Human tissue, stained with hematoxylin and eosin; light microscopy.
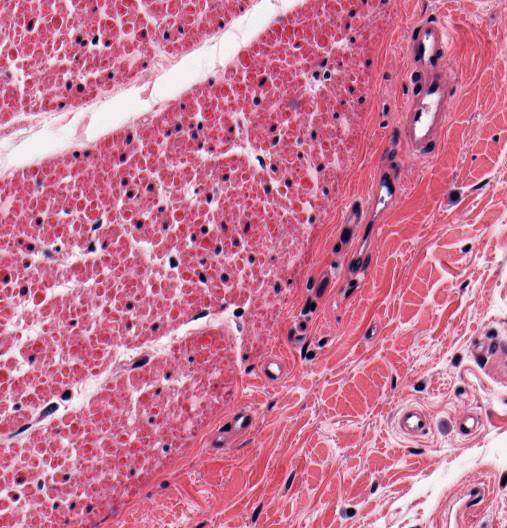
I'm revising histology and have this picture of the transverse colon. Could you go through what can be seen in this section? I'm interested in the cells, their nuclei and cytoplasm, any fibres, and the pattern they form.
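Notice the muscle fibres: in the left and upper field they're cut across, while in the lower right they run lengthwise and obliquely. Thin pale strands of connective tissue split the cross-cut fibres into irregular bundles. Small vessels with open lumens sit along the right side, upper and lower. You'll find no epithelium, glands or fat cells.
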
